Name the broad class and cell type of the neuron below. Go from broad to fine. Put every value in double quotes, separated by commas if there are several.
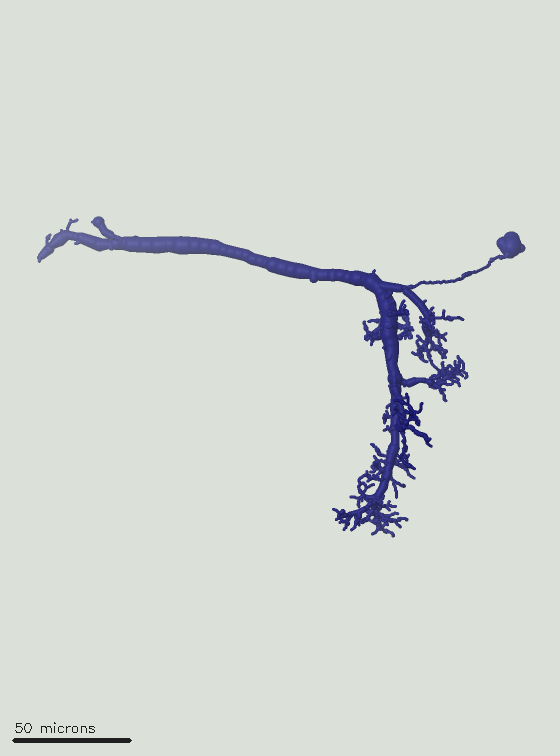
"central-brain intrinsic neuron", "AMMC-A1"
